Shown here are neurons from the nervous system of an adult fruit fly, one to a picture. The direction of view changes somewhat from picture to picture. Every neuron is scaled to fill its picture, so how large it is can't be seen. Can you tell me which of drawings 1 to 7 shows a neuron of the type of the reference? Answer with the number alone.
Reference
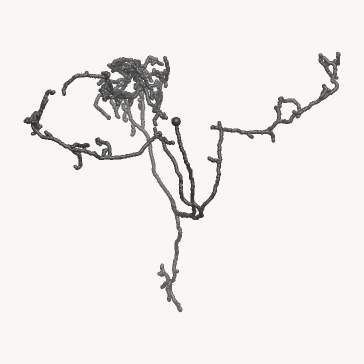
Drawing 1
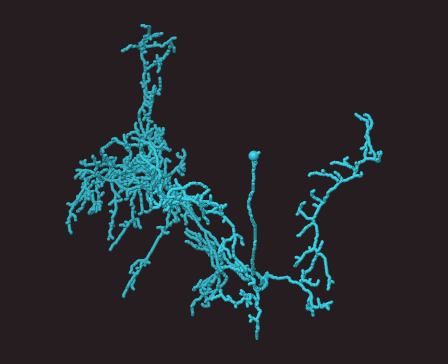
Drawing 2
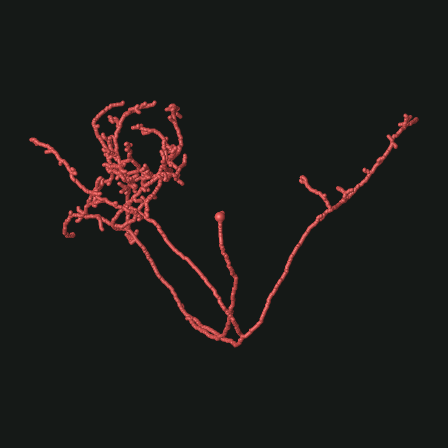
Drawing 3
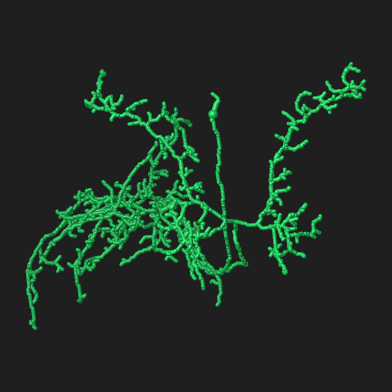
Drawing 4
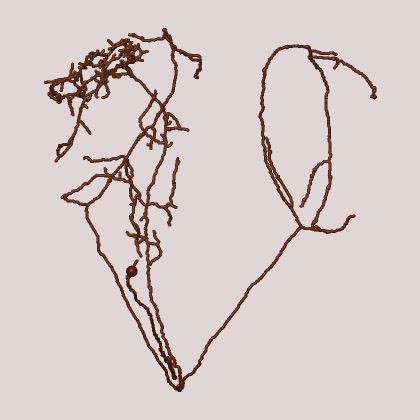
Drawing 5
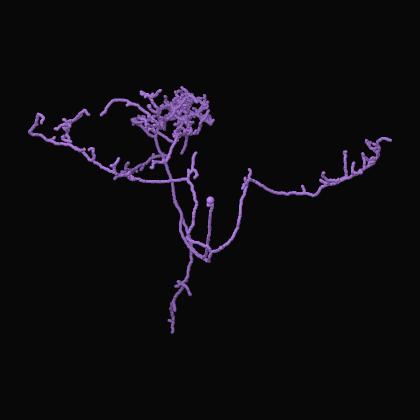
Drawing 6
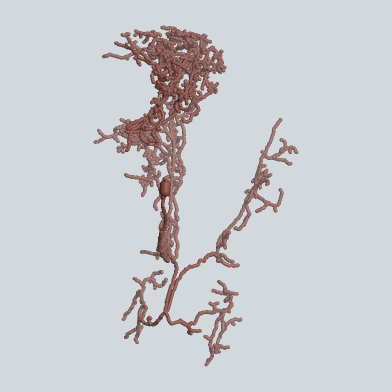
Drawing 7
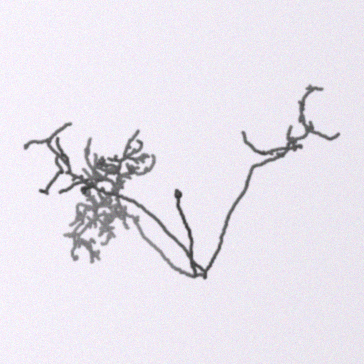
5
